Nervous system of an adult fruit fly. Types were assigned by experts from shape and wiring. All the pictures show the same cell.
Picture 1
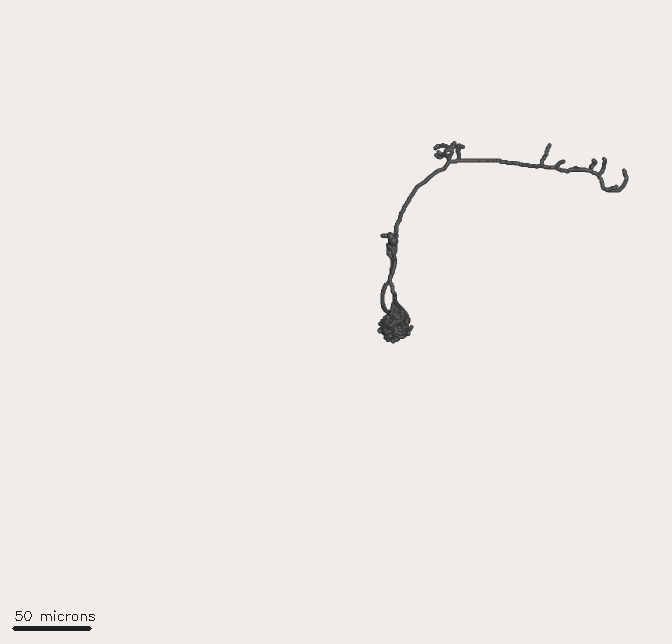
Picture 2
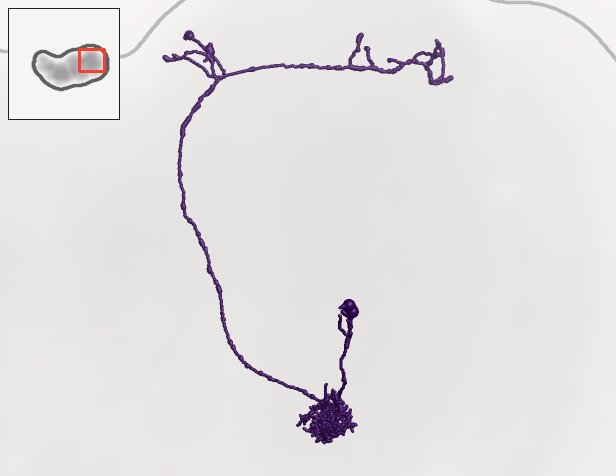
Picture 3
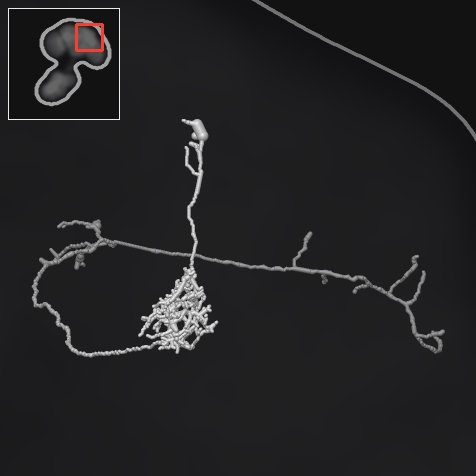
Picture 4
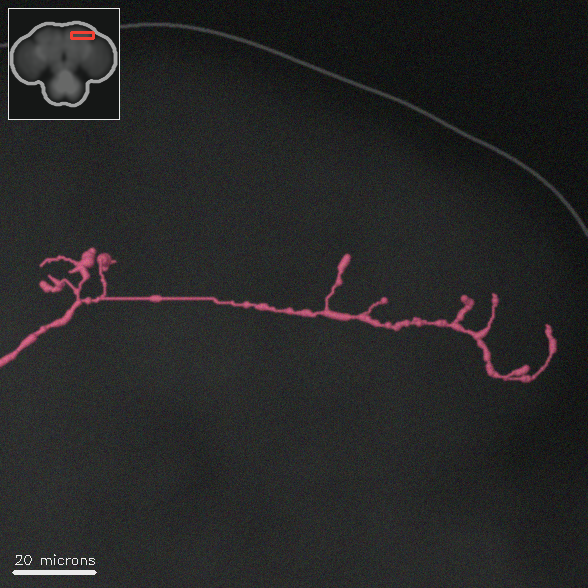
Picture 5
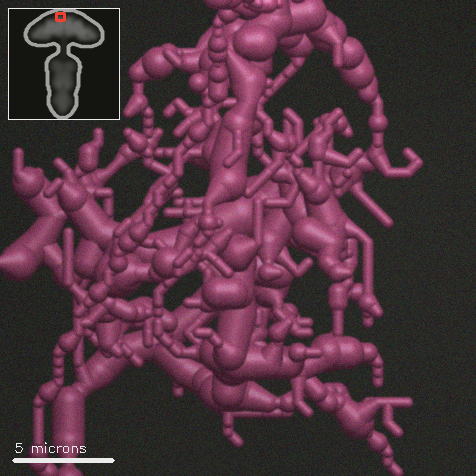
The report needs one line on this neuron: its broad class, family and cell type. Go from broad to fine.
central-brain intrinsic neuron; hemilineage ALad1; VM5d_adPN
